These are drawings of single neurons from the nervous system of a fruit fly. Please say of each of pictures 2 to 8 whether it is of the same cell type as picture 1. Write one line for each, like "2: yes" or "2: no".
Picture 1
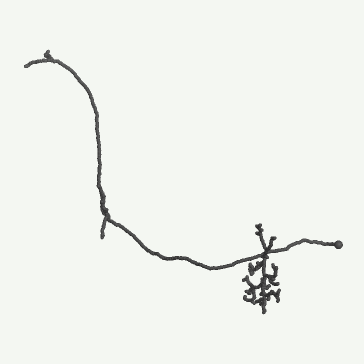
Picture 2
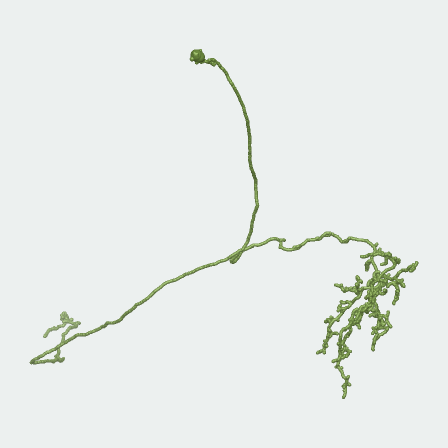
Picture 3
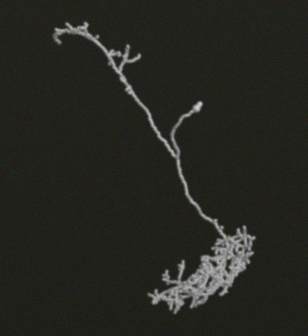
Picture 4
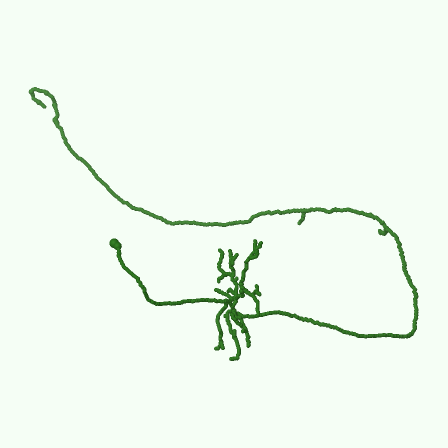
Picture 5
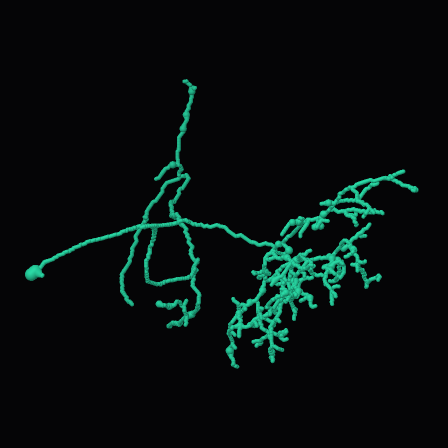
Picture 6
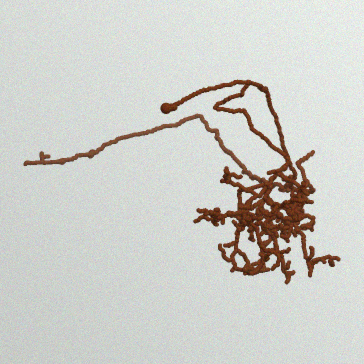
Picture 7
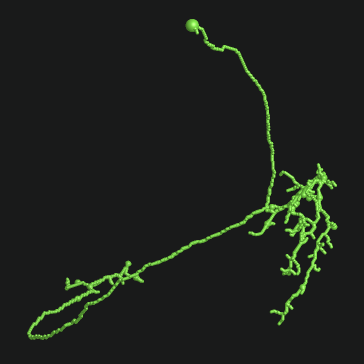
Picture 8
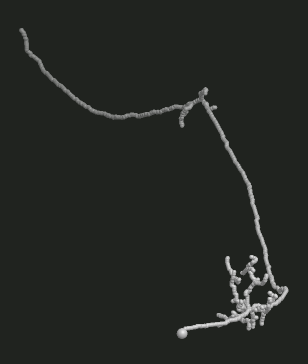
2: no
3: no
4: yes
5: no
6: no
7: no
8: yes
